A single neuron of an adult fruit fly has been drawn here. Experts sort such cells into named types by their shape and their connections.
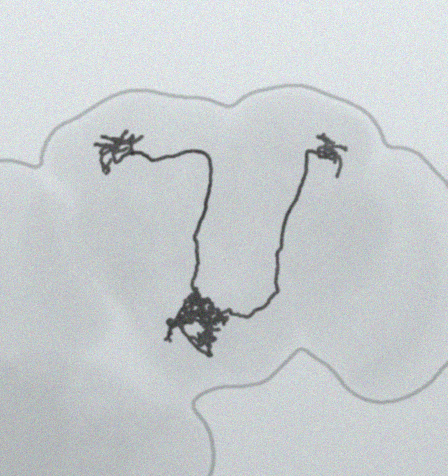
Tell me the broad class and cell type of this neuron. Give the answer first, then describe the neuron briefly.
It is a central-brain intrinsic neuron. It is of cell type GNG487. In this view it is about as wide as it is tall.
